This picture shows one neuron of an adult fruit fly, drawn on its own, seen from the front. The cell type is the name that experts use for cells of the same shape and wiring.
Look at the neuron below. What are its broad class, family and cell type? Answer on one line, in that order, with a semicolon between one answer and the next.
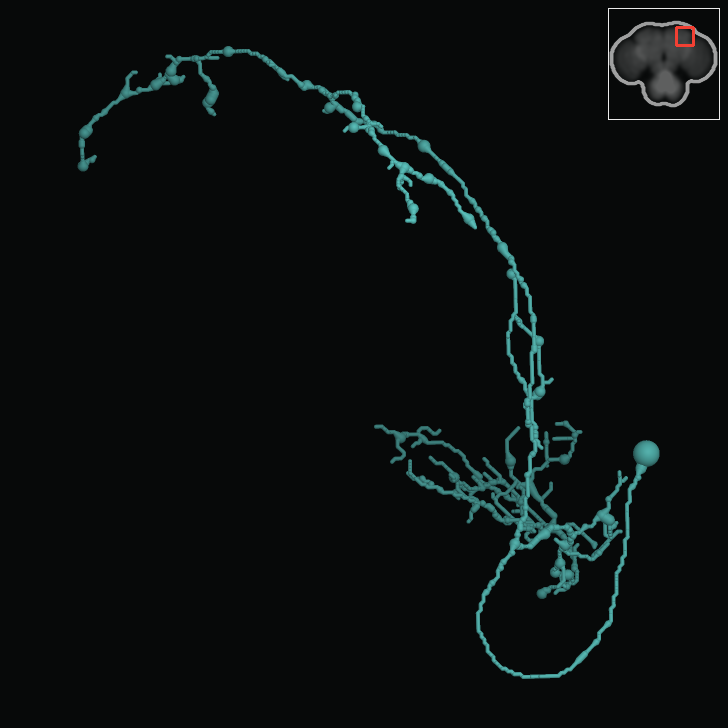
central-brain intrinsic neuron; hemilineage LHl1; LHAV4d1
